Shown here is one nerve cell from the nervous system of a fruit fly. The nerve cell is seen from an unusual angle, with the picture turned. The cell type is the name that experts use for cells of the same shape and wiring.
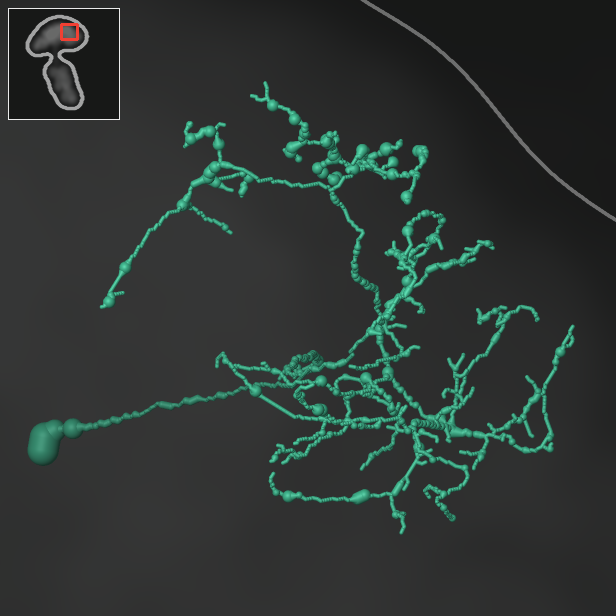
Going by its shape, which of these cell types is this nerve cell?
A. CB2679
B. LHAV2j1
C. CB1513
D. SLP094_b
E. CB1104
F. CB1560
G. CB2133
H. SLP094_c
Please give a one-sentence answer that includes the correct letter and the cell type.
Option C states the cell type of the nerve cell, which is CB1513.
